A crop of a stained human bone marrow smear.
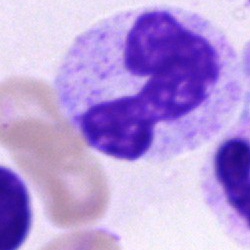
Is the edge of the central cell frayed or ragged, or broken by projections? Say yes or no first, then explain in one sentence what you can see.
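No. The cell has a smooth, rounded outline.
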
